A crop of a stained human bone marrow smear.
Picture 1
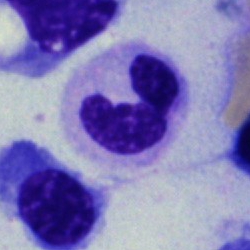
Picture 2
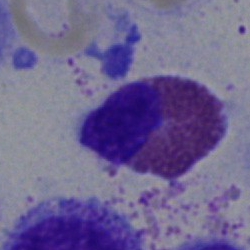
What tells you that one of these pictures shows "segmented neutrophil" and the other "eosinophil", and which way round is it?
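Picture 1 shows a segmented neutrophil, and picture 2 shows an eosinophil. The segmented neutrophil has a round, smooth outline, while the eosinophil's outline is oval. The segmented neutrophil's chromatin is dark purple and coarsely clumped. The eosinophil's nuclear chromatin is also dark purple but looks dense, and its nucleus sits against the left side of the cell. The segmented neutrophil has abundant, pale pinkish-lilac cytoplasm with fine, faint pink granules. The eosinophil's cytoplasm is reddish-purple and fills about the right half of the cell.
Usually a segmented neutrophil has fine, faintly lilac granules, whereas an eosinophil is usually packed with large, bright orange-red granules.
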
